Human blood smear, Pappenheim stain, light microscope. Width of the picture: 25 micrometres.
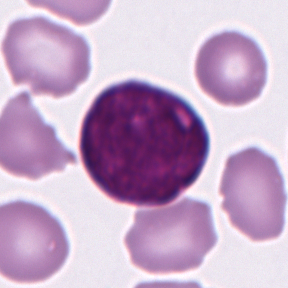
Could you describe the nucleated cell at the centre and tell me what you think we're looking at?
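Width about 1.75 times that of a red cell lying whole in the picture. Nucleus round, about 11 micrometres across, filling about 90% of cell area, stained deep purple. Cytoplasm visible only as a very thin dark blue rim at the cell's edge. Small pale elongated spot in upper right of cell. Myeloblast.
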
